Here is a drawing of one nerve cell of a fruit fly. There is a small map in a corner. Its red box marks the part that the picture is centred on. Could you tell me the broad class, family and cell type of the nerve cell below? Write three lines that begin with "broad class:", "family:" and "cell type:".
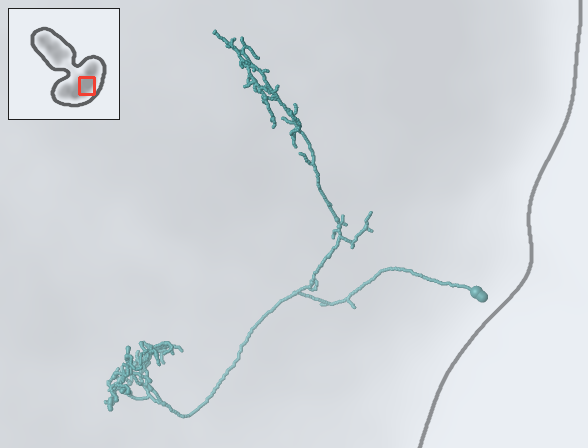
broad class: central-brain intrinsic neuron
family: hemilineage EBa1
cell type: ER1_b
